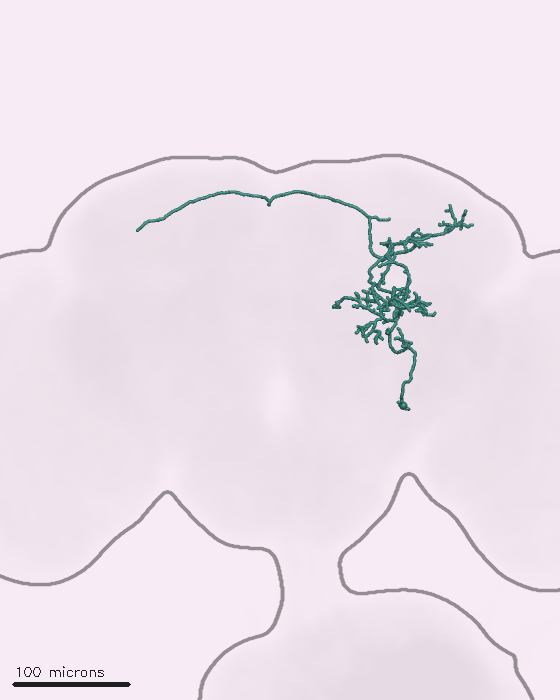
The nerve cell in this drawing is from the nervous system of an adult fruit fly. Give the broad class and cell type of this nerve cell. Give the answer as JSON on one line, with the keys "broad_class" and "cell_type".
{"broad_class": "central-brain intrinsic neuron", "cell_type": "CL258"}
